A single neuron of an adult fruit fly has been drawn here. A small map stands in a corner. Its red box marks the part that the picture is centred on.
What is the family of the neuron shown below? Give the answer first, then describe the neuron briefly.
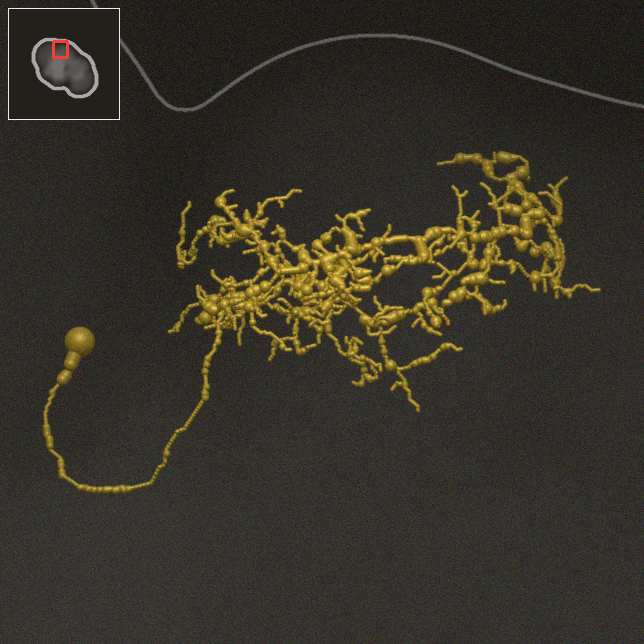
Its family is hemilineage SLPpl3. Its broad class is central-brain intrinsic neuron. The cell body is on the left of the picture. Dozens of branch ends can be seen.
